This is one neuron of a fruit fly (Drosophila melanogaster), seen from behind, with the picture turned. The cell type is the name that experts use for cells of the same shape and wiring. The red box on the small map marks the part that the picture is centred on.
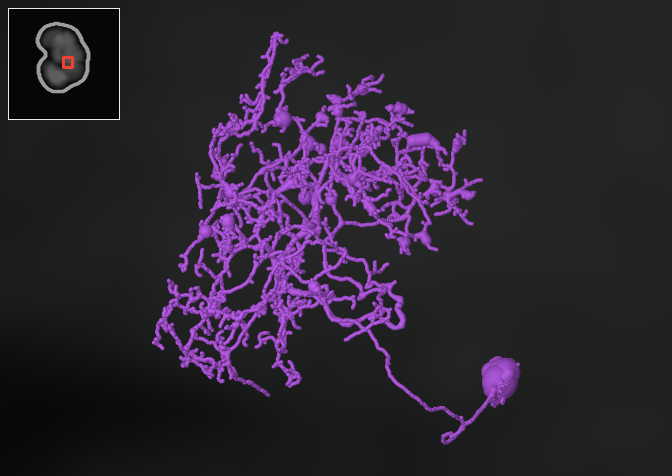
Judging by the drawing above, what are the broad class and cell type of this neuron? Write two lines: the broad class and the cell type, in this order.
central-brain intrinsic neuron
CB3373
